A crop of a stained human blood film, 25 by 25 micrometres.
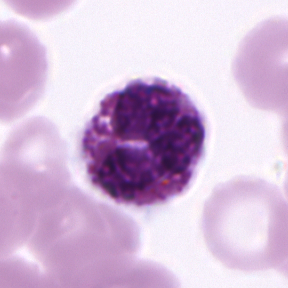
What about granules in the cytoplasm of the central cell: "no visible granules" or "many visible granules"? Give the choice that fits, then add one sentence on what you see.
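Many visible granules. The cell is crowded with coarse dark purple granules.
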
